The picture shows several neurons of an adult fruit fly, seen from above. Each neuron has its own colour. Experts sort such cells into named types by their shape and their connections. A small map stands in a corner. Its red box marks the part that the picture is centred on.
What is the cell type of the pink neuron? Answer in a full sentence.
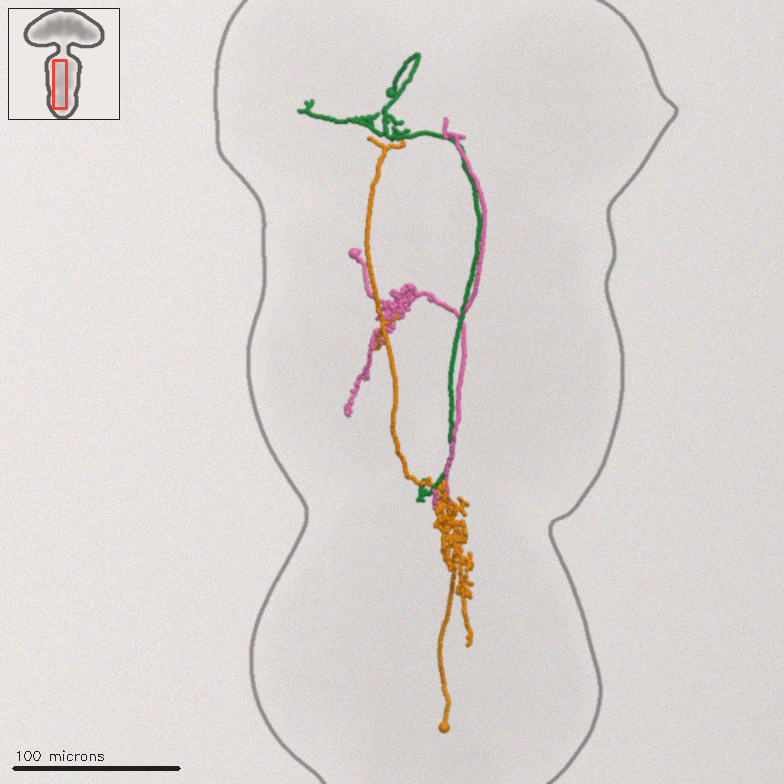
The cell type is IN10B028.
